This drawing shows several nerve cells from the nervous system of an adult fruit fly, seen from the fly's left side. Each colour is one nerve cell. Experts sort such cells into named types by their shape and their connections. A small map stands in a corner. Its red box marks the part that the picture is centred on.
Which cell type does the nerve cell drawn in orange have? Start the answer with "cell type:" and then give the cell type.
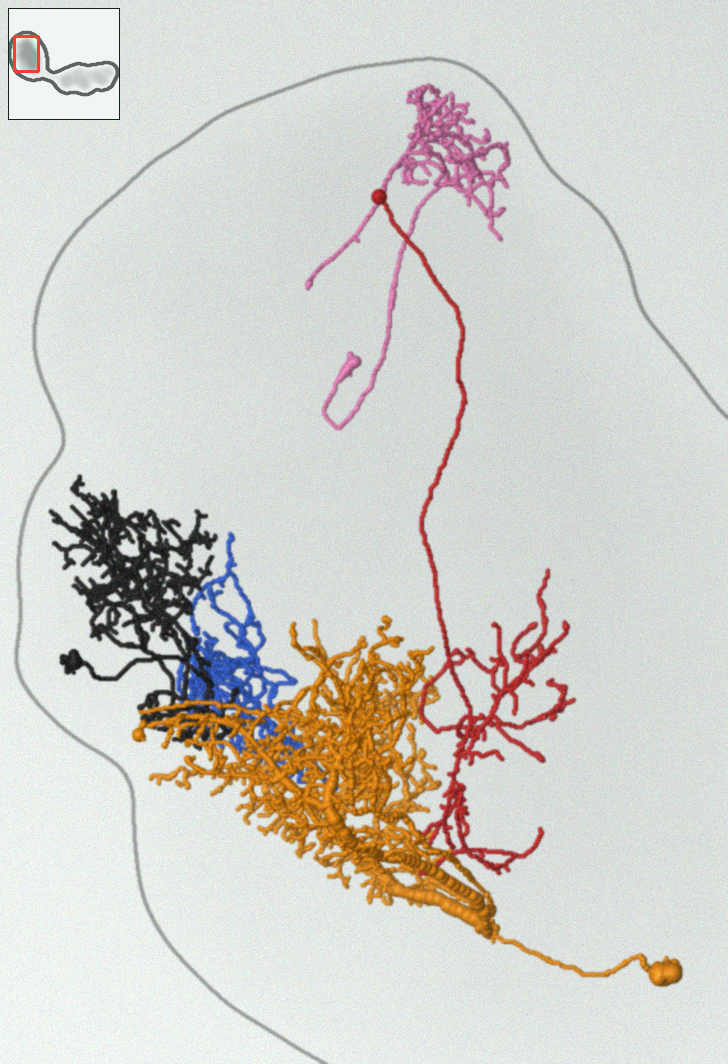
cell type: WED196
